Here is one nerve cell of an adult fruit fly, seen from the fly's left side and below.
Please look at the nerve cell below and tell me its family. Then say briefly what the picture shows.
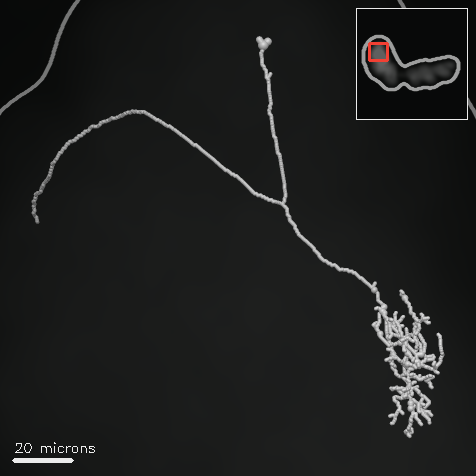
The family is hemilineage VPNd2. It is a visual projection neuron. Its cell body lies at the top of the picture. By the scale bar it is about 140 microns wide in this view.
